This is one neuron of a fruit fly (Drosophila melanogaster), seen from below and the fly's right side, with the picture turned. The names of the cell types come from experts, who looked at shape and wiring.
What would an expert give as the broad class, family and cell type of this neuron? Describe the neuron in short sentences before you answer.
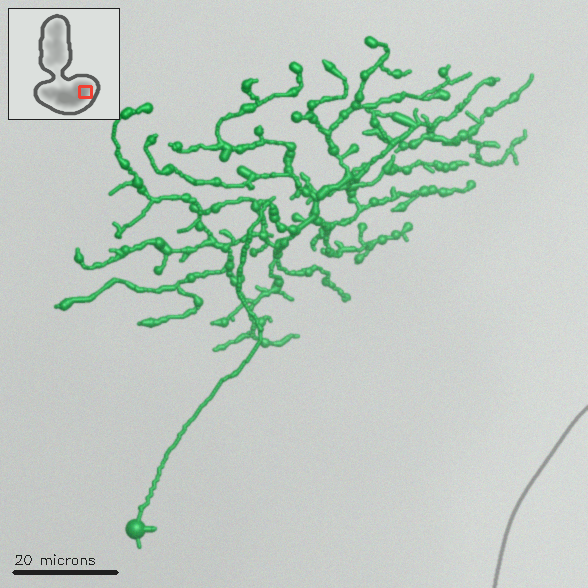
It is in the brain and does not reach the nerve cord. The cell body is at the lower left of the picture. Dozens of branch ends can be seen. This is an optic-lobe intrinsic neuron. Its family is Dm. Its cell type is Dm18.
